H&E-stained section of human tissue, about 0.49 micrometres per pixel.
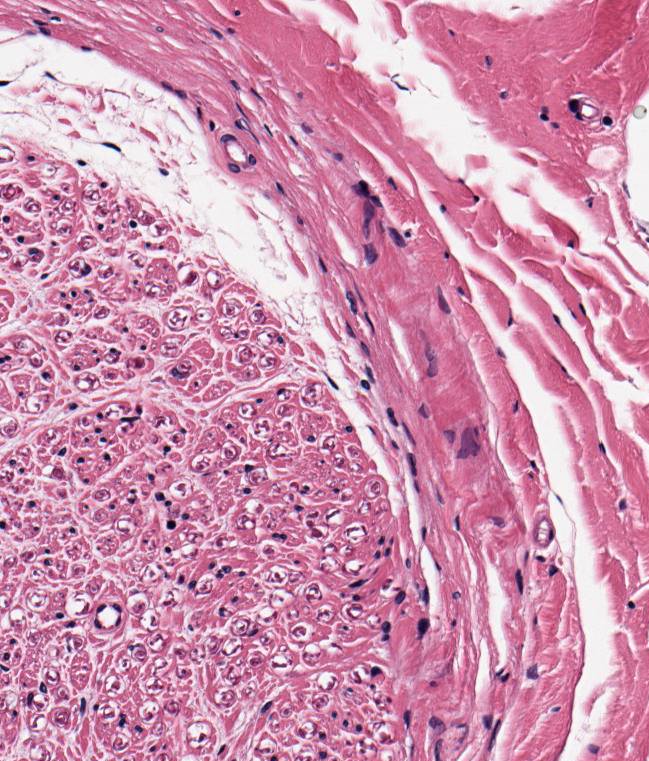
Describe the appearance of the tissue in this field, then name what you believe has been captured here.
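A large rounded bundle, left and lower left, has fibres cut across, each a clear ring round a small central pink dot. Concentric layers of flattened cells with elongated dark nuclei hug its upper-right edge, where long pink fibres curve alongside. So this is tibial nerve.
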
